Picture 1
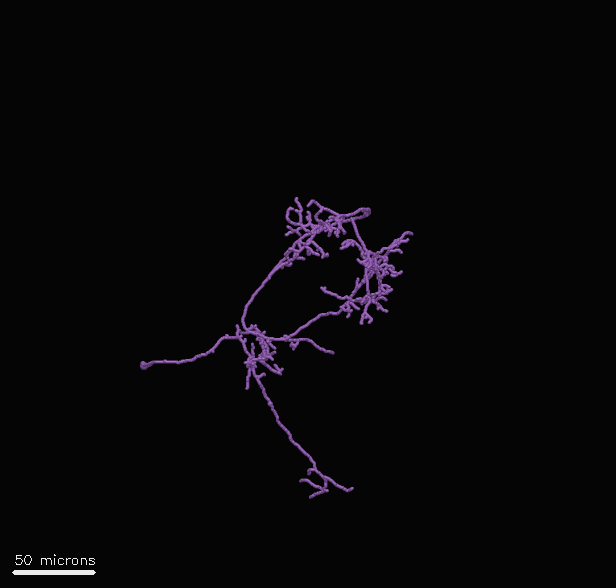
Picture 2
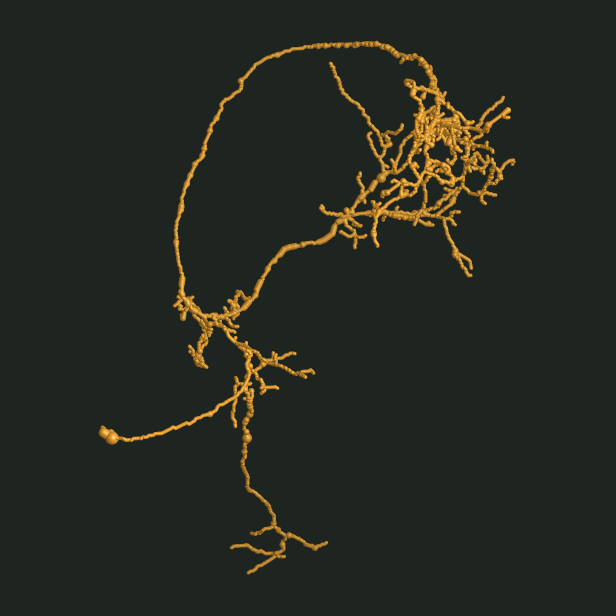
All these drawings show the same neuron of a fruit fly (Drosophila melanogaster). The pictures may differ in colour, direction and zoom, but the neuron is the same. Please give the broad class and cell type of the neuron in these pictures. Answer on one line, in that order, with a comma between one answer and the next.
central-brain intrinsic neuron, CB0682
